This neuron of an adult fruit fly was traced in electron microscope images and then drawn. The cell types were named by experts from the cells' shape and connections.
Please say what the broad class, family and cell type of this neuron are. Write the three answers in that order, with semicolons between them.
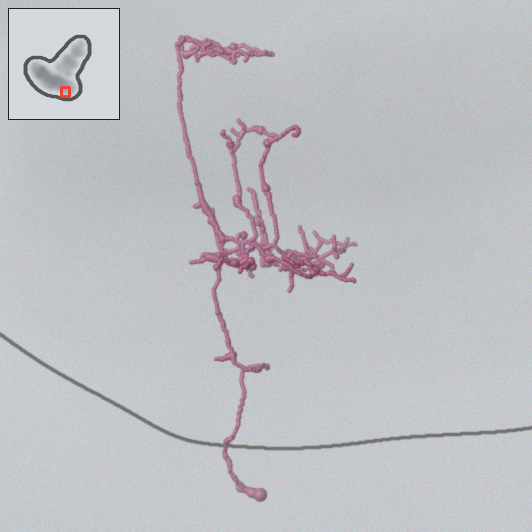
optic-lobe intrinsic neuron; Mi; Mi10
